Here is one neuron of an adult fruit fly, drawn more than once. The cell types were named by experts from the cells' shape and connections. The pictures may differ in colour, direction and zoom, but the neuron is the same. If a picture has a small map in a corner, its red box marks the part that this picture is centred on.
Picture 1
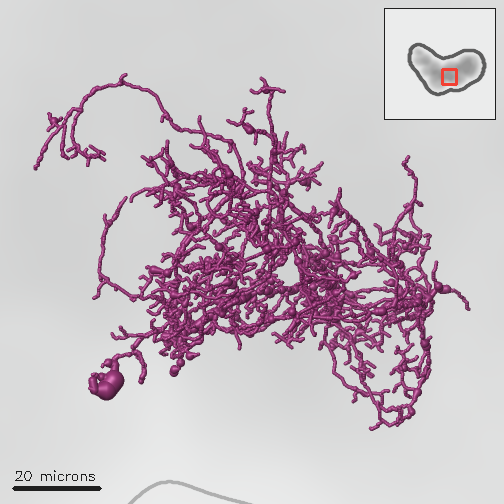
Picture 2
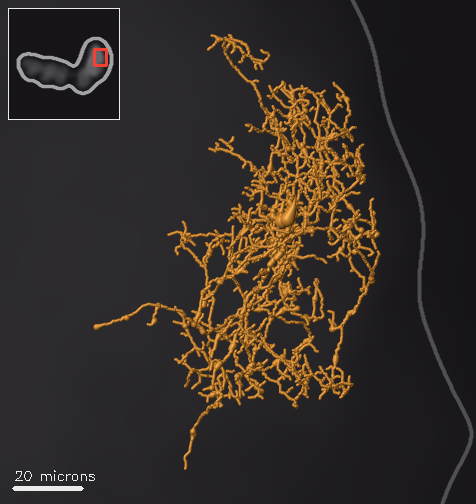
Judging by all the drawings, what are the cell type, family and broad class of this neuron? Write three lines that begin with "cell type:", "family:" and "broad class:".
cell type: CB2538
family: hemilineage VLPl&p2_lateral
broad class: central-brain intrinsic neuron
